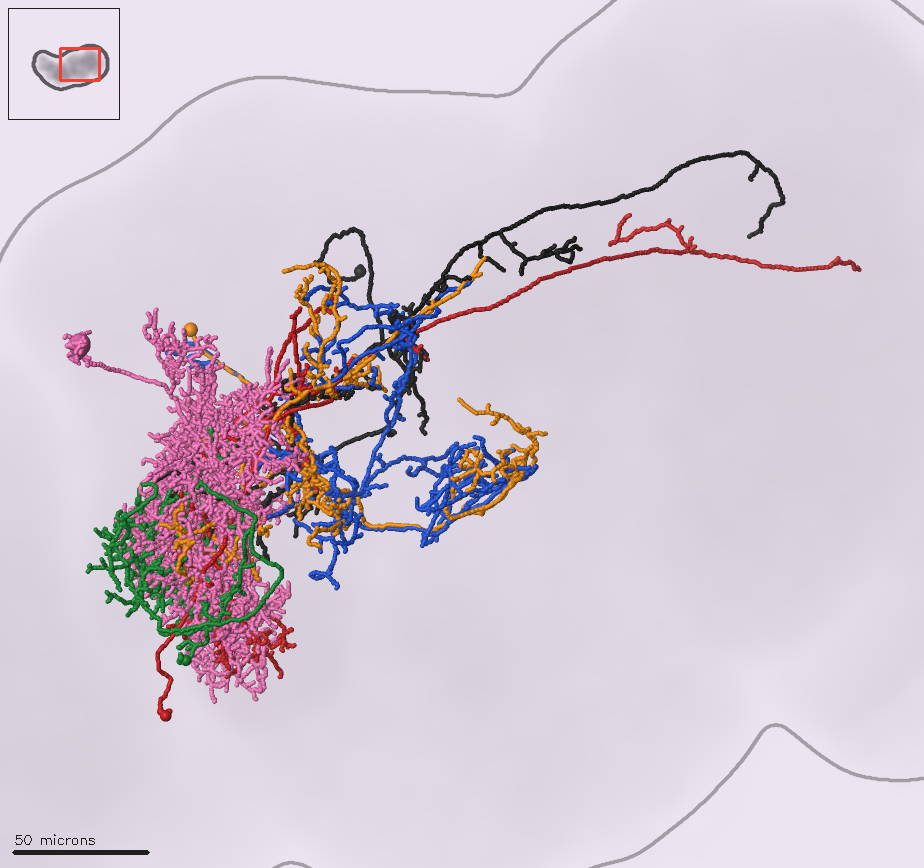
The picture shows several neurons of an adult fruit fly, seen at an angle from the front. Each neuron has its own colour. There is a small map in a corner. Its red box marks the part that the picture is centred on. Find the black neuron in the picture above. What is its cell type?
pC1_7b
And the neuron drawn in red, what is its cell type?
AVLP745m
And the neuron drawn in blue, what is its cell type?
AVLP752m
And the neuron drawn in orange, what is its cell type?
AVLP705m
